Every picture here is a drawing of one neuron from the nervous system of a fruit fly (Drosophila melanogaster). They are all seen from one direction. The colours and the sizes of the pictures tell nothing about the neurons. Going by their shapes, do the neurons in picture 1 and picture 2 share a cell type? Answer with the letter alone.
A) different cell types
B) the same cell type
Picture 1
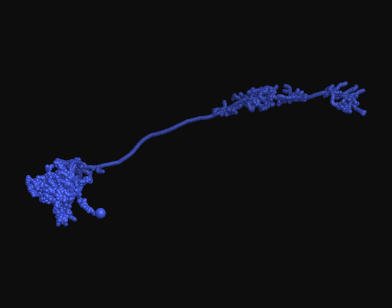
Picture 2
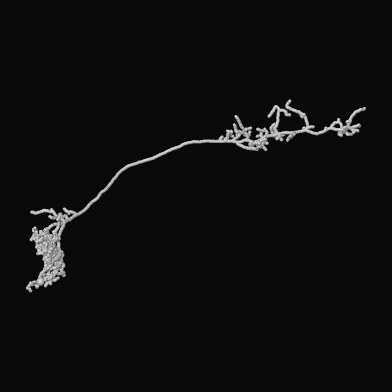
A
